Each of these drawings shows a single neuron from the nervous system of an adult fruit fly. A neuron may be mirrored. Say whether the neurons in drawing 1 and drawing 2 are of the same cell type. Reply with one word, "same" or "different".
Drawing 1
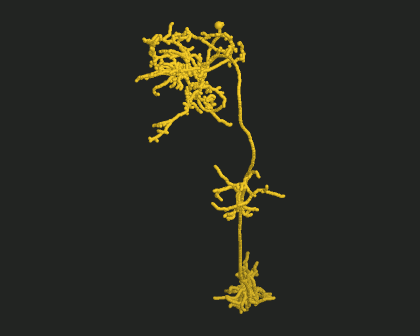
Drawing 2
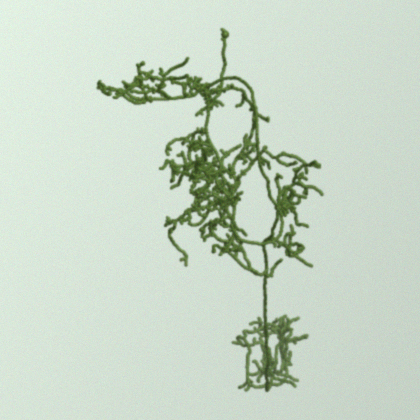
different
